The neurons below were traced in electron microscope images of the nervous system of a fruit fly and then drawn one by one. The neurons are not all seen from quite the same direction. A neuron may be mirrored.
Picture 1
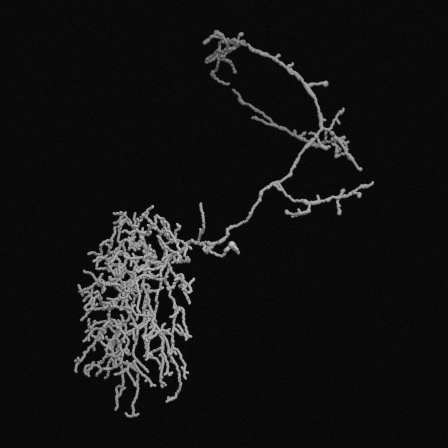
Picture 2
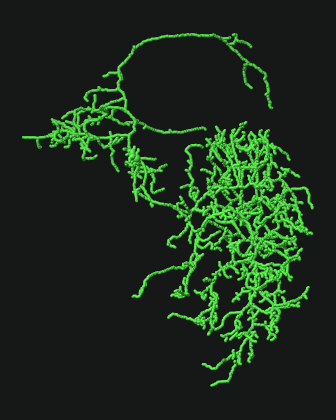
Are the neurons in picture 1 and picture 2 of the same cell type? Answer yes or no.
no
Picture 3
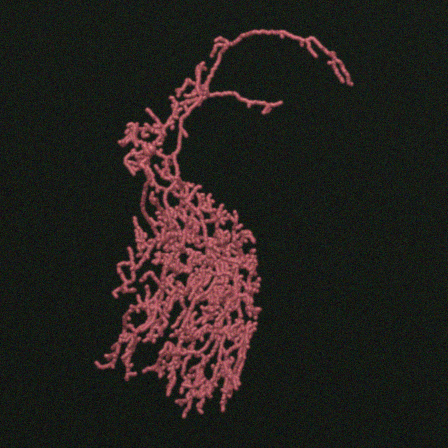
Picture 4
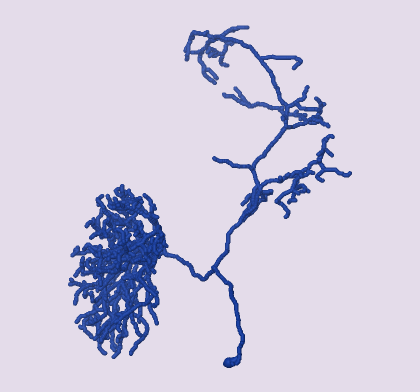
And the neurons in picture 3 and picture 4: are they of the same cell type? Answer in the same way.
no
